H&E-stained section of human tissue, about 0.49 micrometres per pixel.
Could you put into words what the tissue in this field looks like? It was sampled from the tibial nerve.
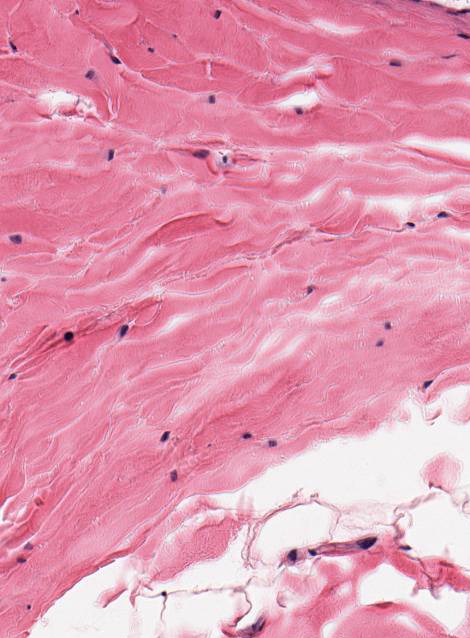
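First, distribution: densely packed pink fibrous bundles occupy most of the field, with an empty white area at the lower right. Second, fibre course: the fibres follow a wavy, undulating line. Third, cellularity: nuclei are sparse and widely scattered among the fibres. Fourth, nuclear form: these nuclei are small, dark purple and oval to elongated.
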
